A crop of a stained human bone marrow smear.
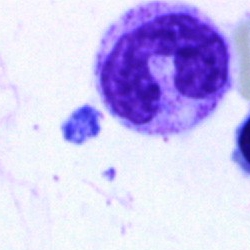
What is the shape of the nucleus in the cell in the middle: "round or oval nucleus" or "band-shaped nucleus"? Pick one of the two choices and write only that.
Band-shaped nucleus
